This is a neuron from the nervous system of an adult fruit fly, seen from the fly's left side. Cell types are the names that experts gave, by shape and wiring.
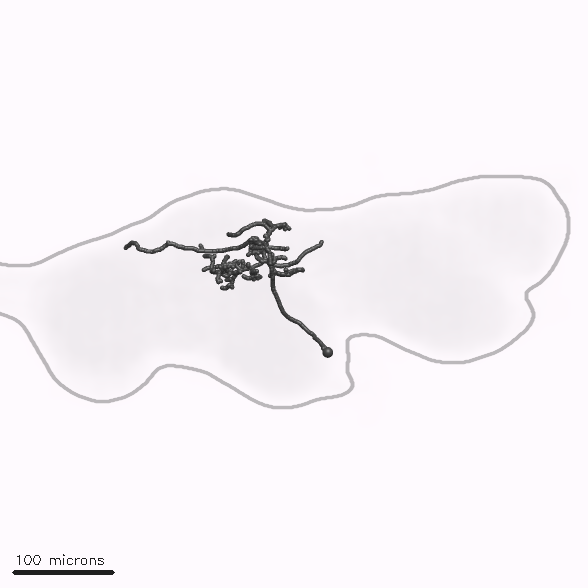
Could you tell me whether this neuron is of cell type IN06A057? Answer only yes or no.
yes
